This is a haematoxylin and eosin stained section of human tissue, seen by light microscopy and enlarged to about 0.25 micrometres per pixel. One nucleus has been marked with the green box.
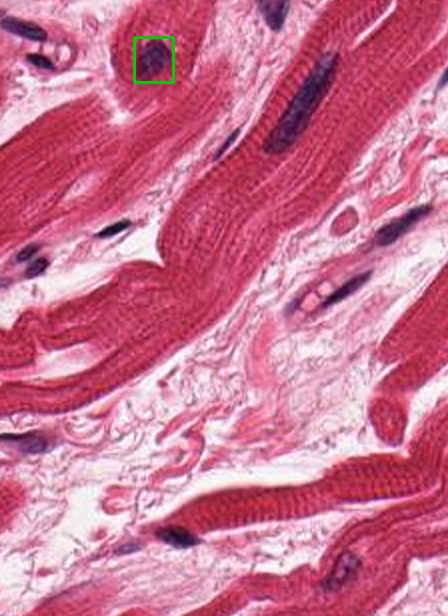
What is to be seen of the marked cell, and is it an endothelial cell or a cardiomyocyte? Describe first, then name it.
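The nucleus is small, dark purple and roundish to slightly irregular, and it sits in the middle of the cell. The nucleus looks shorter and rounder than the long, dark nuclei in the fibres that run lengthwise across the field. A wide rim of deep red cytoplasm surrounds the nucleus. It has a fine fibrillar texture and a rounded outline. It is a cardiomyocyte.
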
